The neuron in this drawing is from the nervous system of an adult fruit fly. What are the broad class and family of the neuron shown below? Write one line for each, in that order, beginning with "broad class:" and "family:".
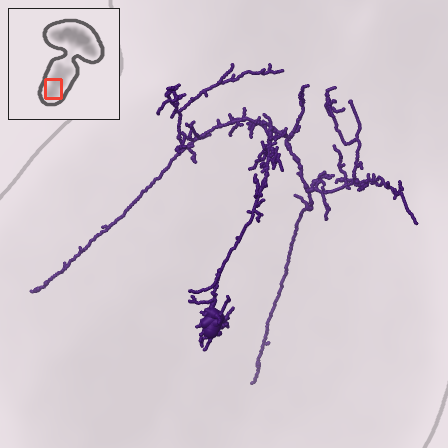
broad class: efferent neuron of the nerve cord
family: hemilineage 00B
